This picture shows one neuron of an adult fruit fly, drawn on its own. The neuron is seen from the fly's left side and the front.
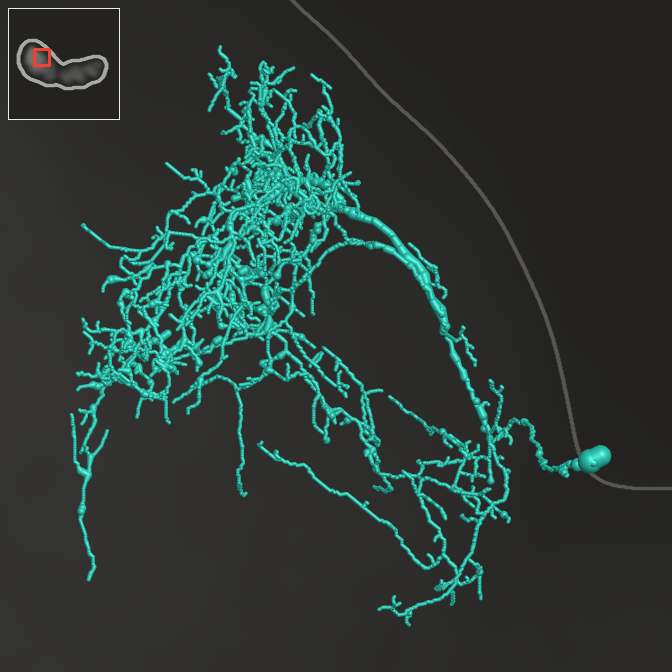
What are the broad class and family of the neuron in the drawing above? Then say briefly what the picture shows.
It is a central-brain intrinsic neuron. The family is hemilineage SLPpl2. More than a hundred branch ends can be seen. As drawn here it is about as wide as it is tall.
